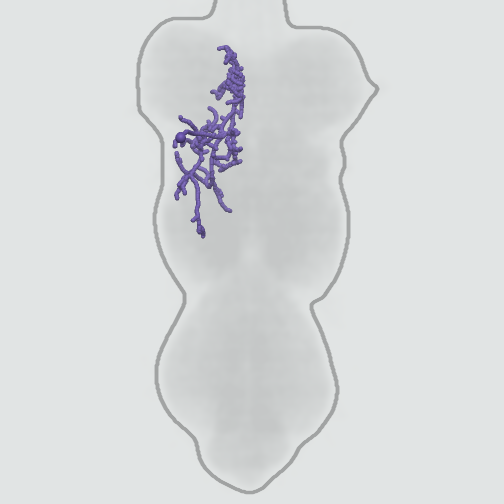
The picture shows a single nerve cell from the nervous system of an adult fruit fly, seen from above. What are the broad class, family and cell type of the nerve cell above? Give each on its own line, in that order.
nerve-cord intrinsic neuron
hemilineage 11A
IN11A014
